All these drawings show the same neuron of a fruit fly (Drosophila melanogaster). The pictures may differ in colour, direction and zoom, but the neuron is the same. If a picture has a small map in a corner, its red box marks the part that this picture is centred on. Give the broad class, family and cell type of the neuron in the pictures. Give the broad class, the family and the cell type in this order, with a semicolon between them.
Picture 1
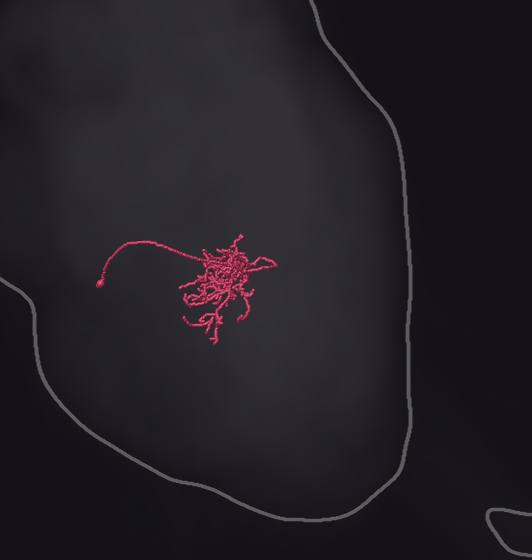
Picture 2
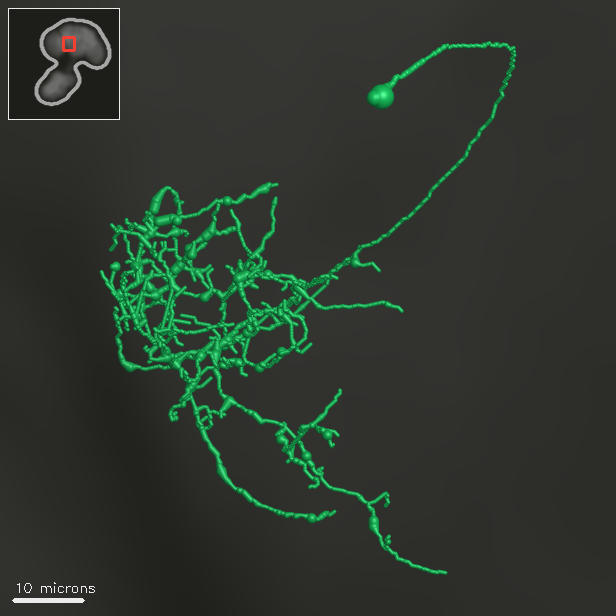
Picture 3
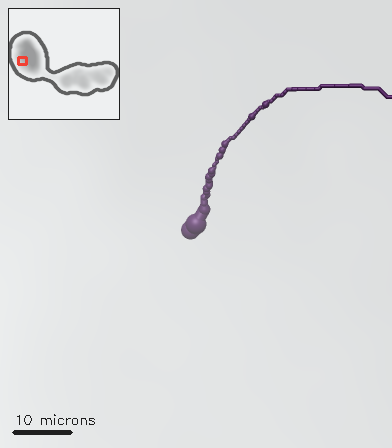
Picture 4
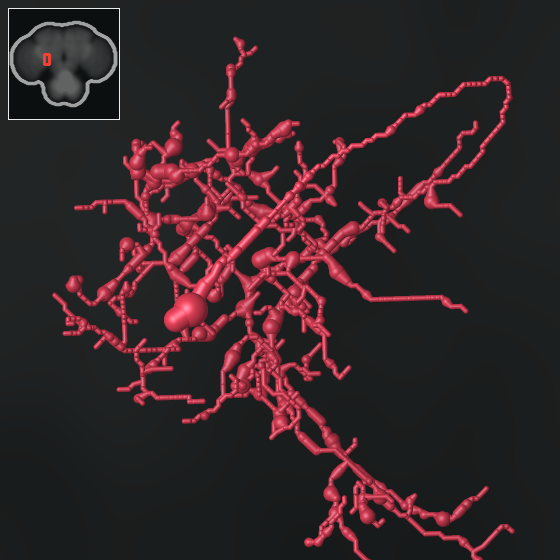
central-brain intrinsic neuron; hemilineage WEDa2; WED030_b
